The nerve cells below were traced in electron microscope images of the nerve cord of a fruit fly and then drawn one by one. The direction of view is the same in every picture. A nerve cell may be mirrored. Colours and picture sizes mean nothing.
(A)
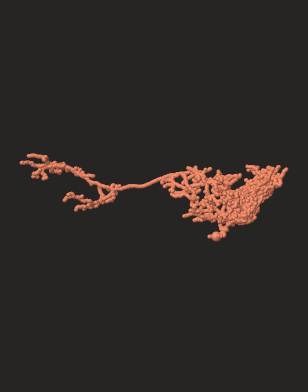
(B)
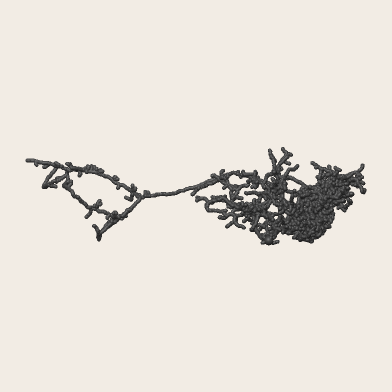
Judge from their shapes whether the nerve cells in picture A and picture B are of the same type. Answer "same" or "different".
same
